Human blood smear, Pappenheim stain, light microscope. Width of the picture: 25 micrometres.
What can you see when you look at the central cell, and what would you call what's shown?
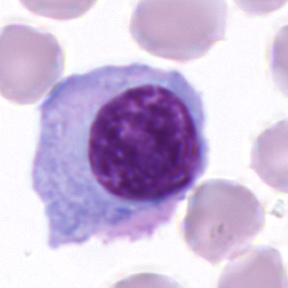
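The nucleus lies off-centre, toward the right side of the cell, and shows no distinct nucleolus. Cytoplasm is abundant, widest on the left side of the nucleus, and shows no distinct coarse granules. The cell is a plasma cell.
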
